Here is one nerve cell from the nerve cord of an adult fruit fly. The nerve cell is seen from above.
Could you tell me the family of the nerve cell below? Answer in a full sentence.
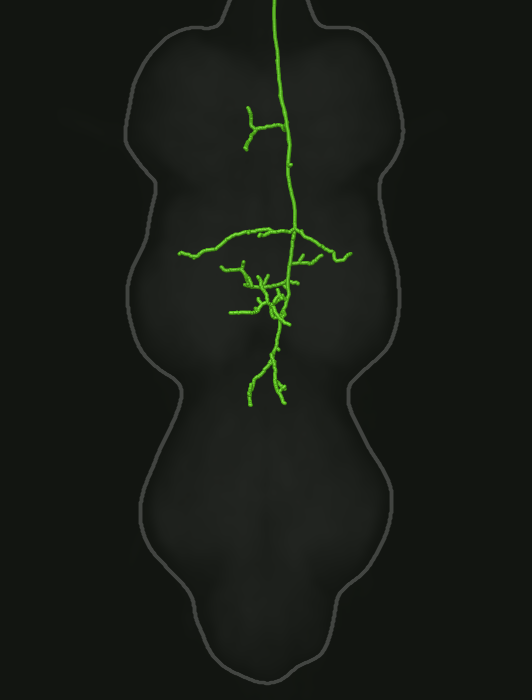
The family is hemilineage MD3.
